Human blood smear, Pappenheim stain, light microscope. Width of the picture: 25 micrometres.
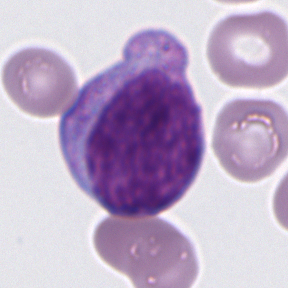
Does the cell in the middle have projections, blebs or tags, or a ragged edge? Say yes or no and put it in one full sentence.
Yes, the outline of the cell is rough.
